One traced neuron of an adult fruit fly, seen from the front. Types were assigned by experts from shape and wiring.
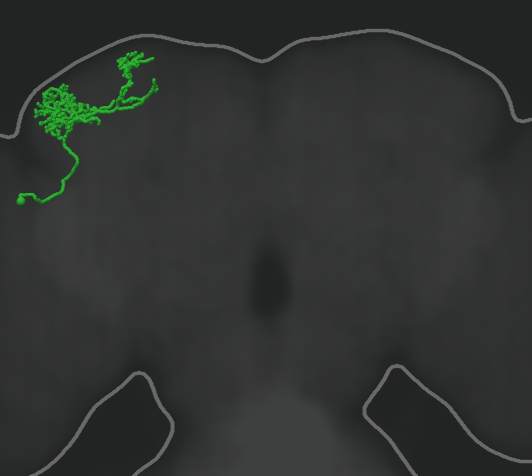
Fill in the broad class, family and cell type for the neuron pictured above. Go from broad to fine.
central-brain intrinsic neuron; hemilineage LHa2; CB1104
